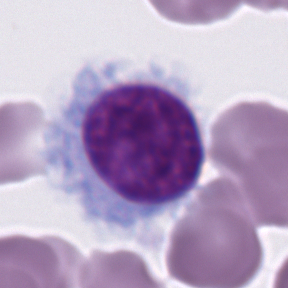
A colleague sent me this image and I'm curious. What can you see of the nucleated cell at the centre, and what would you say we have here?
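Nucleus off-centre, toward the right of the cell. No nucleolus visible. Outline ragged, with many fine hair-like projections. Cytoplasm without reddish granules. Hairy cell.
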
